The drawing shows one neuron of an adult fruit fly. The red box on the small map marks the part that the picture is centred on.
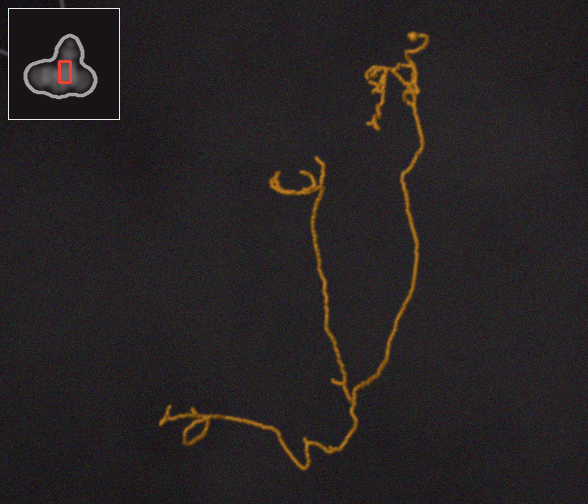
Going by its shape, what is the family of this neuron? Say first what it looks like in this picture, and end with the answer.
In this view it is taller than it is wide. Its broad class is central-brain intrinsic neuron. Its family is called class Kenyon Cell.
